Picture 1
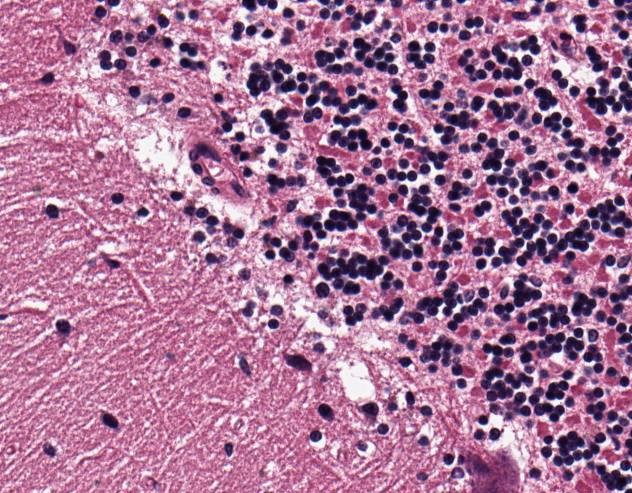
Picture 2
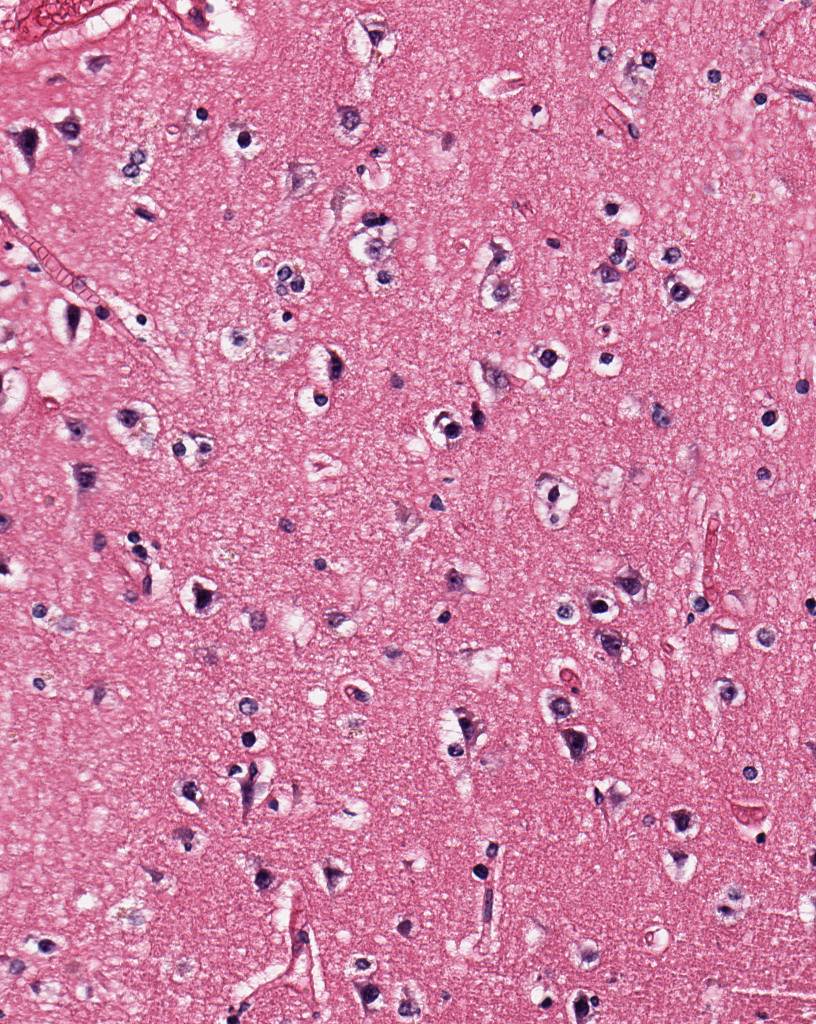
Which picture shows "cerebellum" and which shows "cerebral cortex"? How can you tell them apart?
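First, identity: picture 1 is cerebellum and picture 2 is cerebral cortex. Second, layout: picture 1 splits into a densely cellular zone at right and top and a sparsely cellular pink zone at left and lower left, with irregular clear spaces most frequent along their border.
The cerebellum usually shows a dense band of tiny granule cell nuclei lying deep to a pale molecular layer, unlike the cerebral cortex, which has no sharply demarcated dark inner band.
Third, cells: the dense zone is closely packed small round nuclei, uniformly dark blue-black with scant visible cytoplasm, while the pink zone is finely fibrillary with only scattered single nuclei. In picture 2, larger neurons with triangular bodies tapering into a single process are scattered throughout, with small round dark nuclei of little visible cytoplasm, consistent with glial cells, between them. Fourth, vessels: thin-walled capillaries with elongated nuclei run through picture 2, one crossing diagonally at upper left.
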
